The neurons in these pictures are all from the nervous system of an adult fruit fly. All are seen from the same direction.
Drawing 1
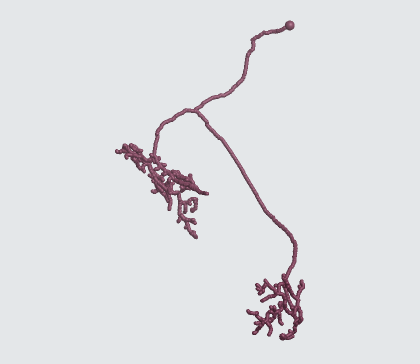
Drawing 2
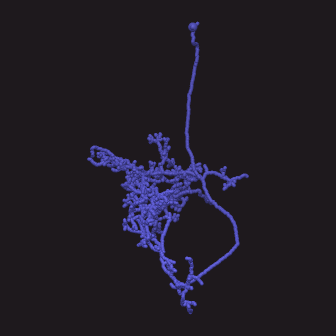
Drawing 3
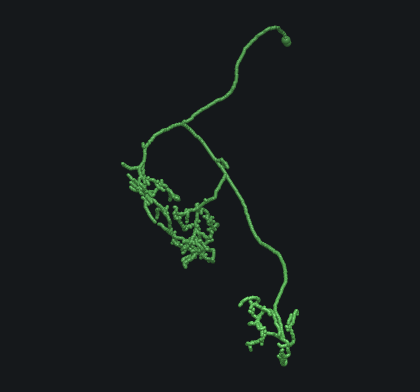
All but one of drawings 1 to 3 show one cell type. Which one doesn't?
Drawing 2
